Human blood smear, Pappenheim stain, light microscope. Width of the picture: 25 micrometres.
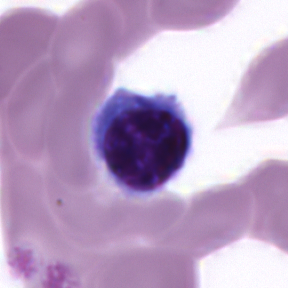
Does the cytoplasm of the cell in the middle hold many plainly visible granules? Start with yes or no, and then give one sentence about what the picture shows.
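No. No granules are visible in the cytoplasm.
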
